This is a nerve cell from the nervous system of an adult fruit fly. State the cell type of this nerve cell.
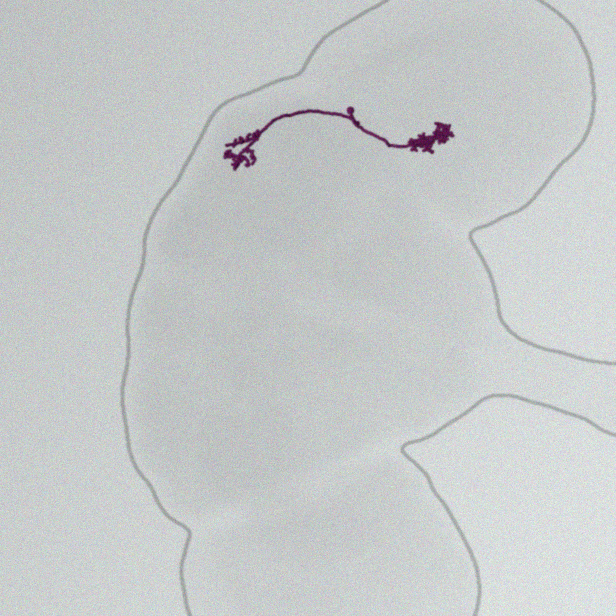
LC10d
